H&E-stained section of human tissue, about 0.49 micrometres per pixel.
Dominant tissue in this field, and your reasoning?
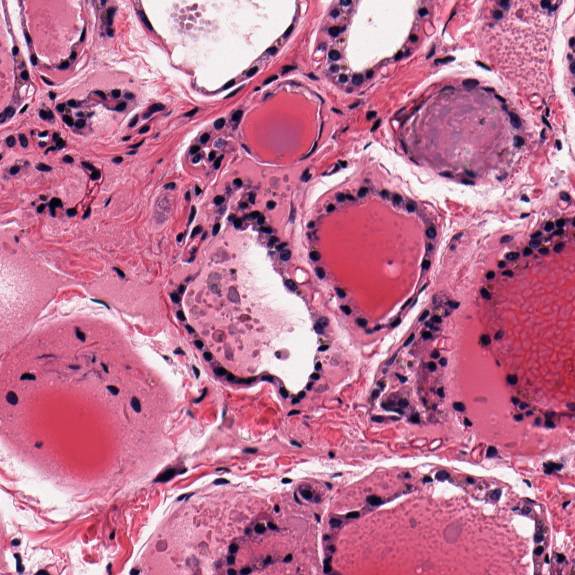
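Thyroid follicle is the principal structure. Rounded closed follicles of varying size pack the field, each lined by a single layer of flattened to low cuboidal cells with small, dark nuclei.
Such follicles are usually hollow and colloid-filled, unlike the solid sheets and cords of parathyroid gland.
The large lower-left follicle holds pink content, deeper centrally and paler at its rim.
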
